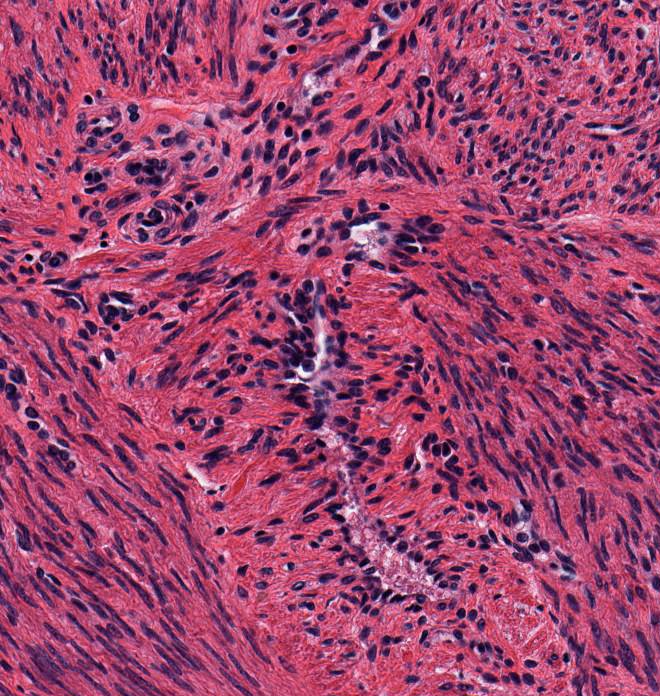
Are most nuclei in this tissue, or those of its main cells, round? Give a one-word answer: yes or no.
No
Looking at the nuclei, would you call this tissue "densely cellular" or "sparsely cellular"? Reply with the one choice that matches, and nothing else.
Densely cellular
